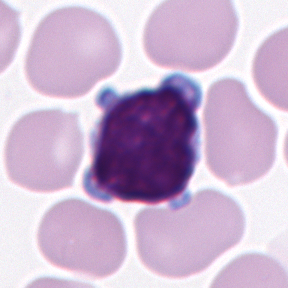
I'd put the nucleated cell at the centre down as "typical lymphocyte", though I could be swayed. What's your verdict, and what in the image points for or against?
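Two features decide: the nucleus fills almost the whole cell, leaving a very scant rim of pale blue cytoplasm, and small rounded pale blue blebs bulge from the edge at several separate points.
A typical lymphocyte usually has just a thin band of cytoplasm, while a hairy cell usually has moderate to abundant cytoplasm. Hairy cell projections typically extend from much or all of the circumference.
The name typical lymphocyte fits; hairy cell does not.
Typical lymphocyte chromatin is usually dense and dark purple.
Here it is dark purple and densely packed.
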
